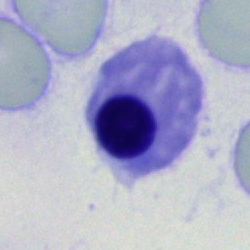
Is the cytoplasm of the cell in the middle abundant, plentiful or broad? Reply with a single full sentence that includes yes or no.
Yes, the cell's cytoplasm around the nucleus is ample.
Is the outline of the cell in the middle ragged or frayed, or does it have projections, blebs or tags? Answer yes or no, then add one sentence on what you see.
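Yes. A small tapering tag of cytoplasm projects from the bottom of the cell.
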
